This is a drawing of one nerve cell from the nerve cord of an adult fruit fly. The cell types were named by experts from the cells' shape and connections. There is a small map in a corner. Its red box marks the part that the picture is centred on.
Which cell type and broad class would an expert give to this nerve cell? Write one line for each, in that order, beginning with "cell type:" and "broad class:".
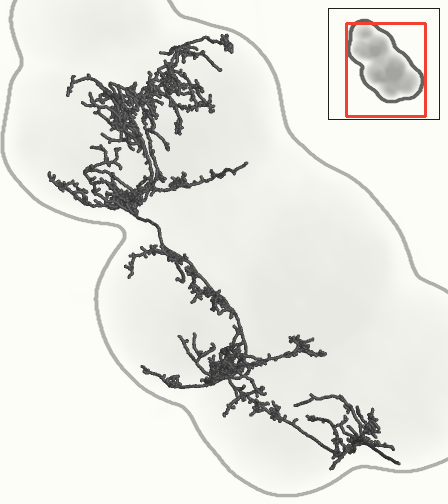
cell type: ANXXX024
broad class: ascending neuron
